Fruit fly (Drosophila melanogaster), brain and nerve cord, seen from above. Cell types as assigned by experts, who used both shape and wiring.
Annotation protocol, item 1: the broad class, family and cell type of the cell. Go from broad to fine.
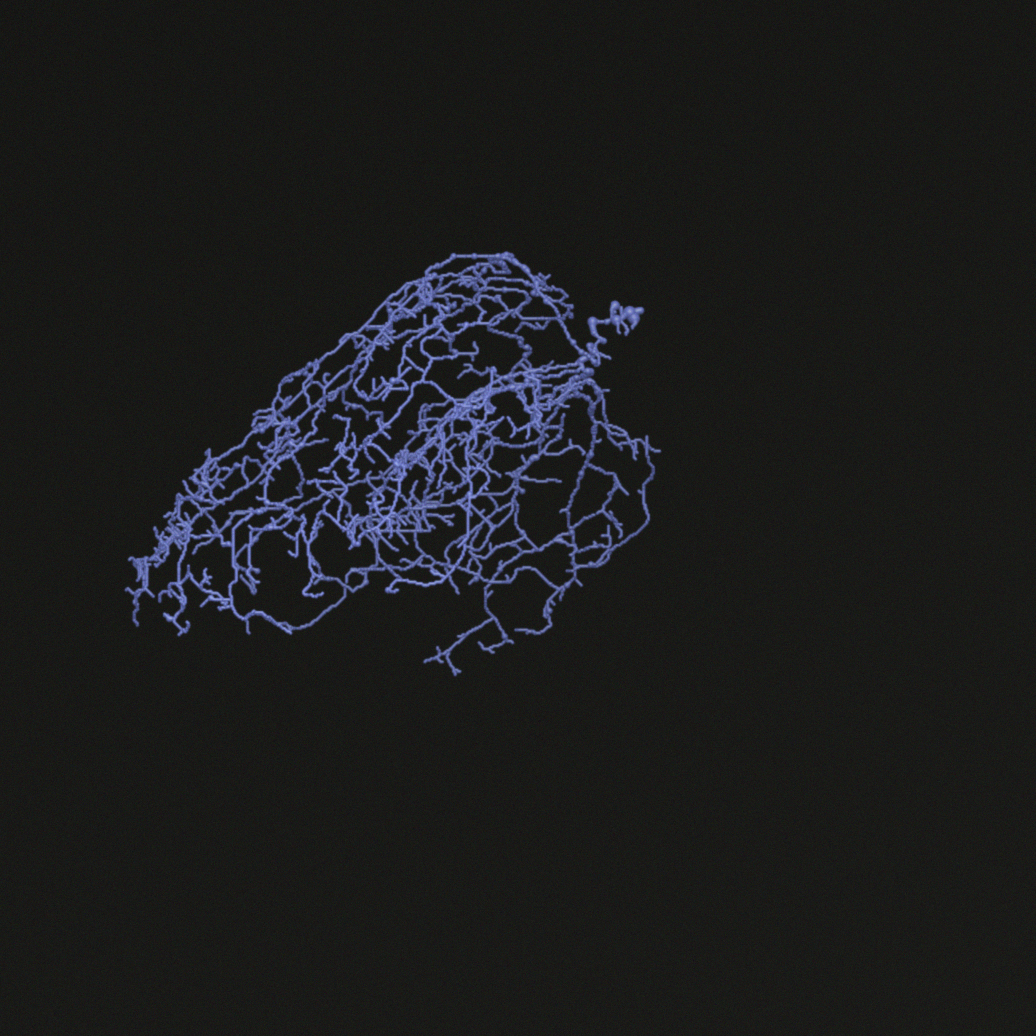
optic-lobe intrinsic neuron; Mi; Mi19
